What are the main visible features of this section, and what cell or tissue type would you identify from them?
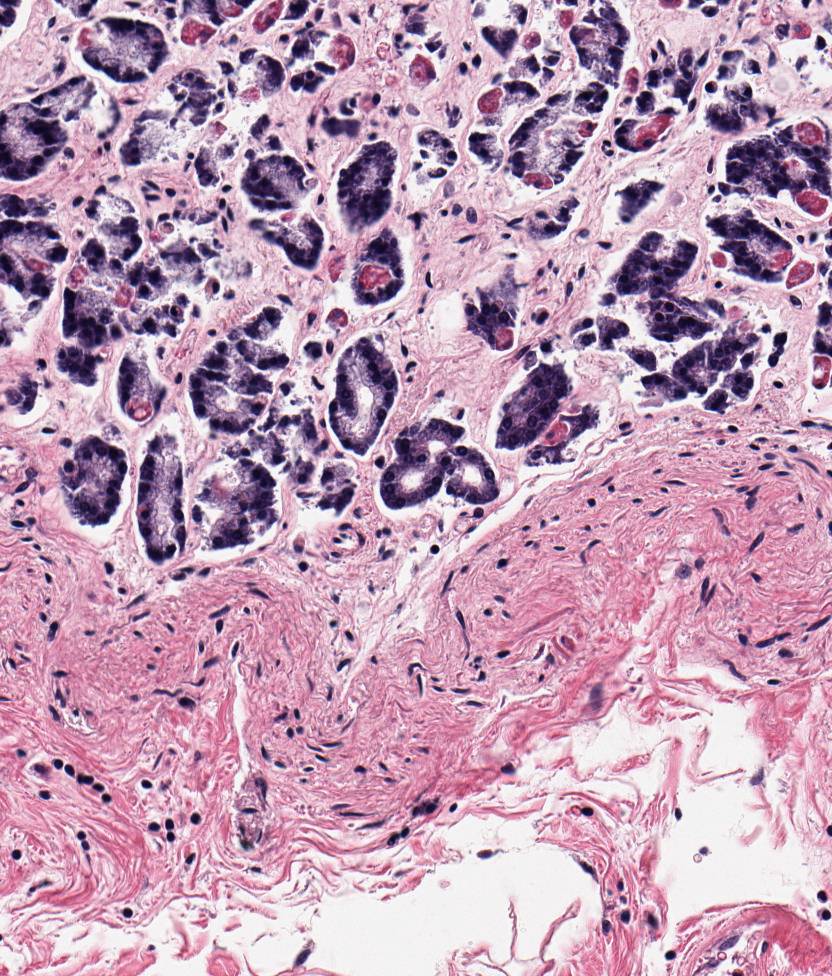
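Top half is closely packed glands; bottom half is a band of pink fibrous tissue with no glands. The glands are cut as small round to oval profiles, a few with a narrow central lumen, and scattered among these purple glands are rounded cells with bright red cytoplasm. In the lower band, wavy pink fibres with elongated dark nuclei run mostly side to side across the field. It's stomach.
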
